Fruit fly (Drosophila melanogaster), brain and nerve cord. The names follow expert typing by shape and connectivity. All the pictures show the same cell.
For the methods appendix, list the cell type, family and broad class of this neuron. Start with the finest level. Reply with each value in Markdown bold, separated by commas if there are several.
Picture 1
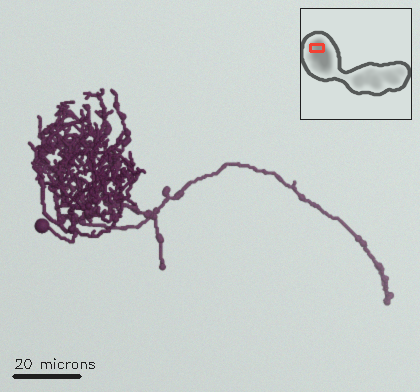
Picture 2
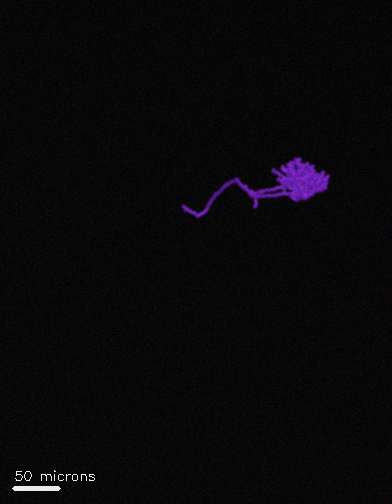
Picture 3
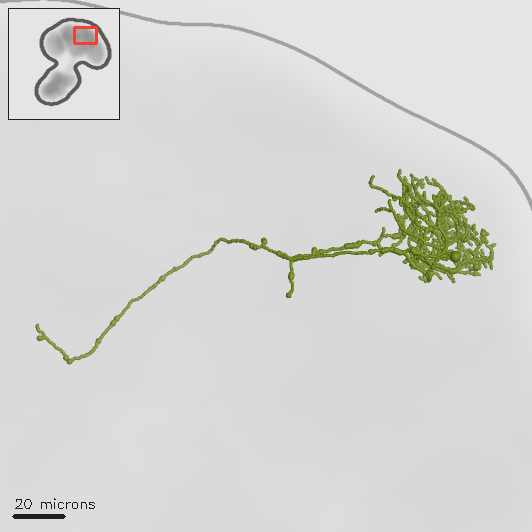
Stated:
**AOTU008**, **hemilineage AOTUv3_dorsal**, **central-brain intrinsic neuron**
